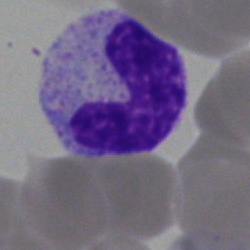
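Band neutrophil in the middle of this stained bone marrow smear: its nucleus is deeply indented, the notch opening toward the upper left, and it lies against the right and lower sides of the cell. The cytoplasm is pale lilac-grey, with fine purple-pink granules scattered through it.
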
